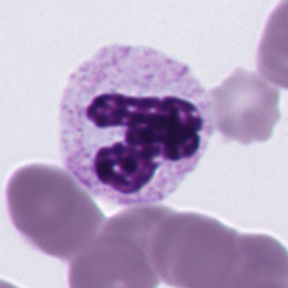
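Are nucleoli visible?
None are visible in the nucleus.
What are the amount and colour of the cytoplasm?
Abundant and pale pinkish-lilac.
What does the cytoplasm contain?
Fine pink-violet granules scattered throughout; no vacuoles are seen.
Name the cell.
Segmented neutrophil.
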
